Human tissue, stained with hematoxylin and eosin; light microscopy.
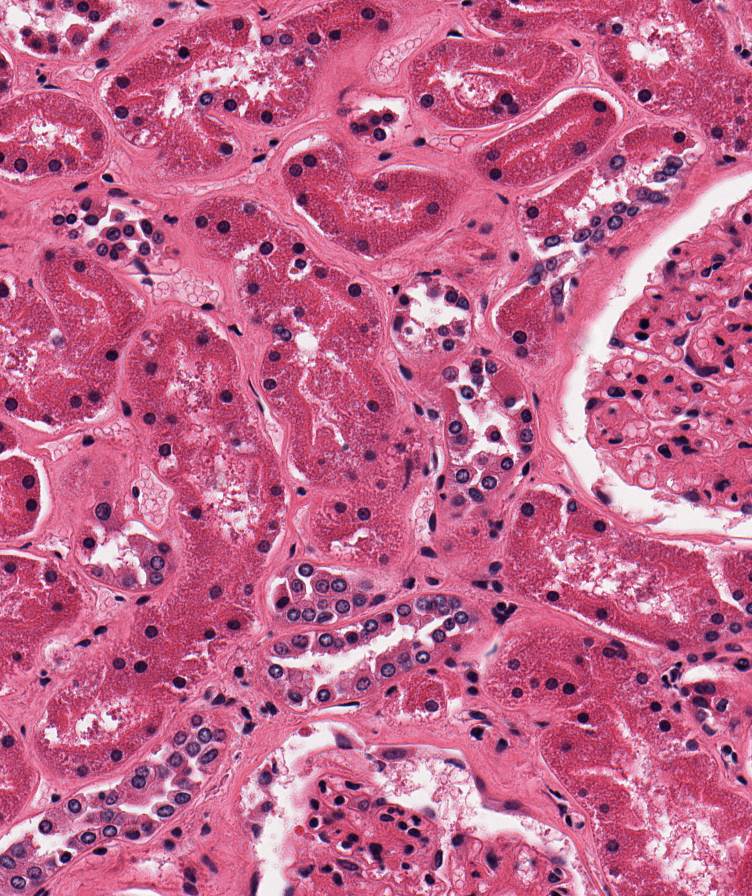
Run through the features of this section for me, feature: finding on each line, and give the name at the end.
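Tubules: closely set cross-sections, only thin pink stroma between
Most linings: deep red granular cytoplasm, round dark nuclei
Smaller tubules: paler cytoplasm, more crowded nuclei, e.g. lower centre
Glomerulus: right edge, crescent-shaped clear space separating it from capsule
Name: renal cortex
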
